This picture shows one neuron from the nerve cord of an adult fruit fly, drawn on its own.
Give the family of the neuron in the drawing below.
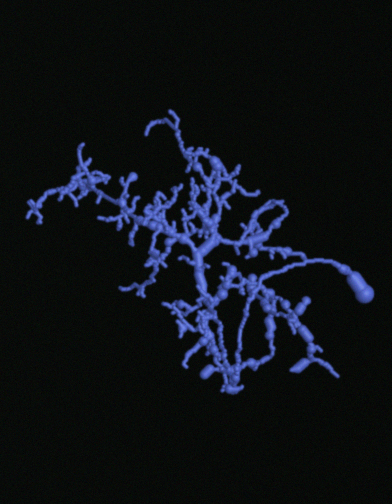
hemilineage 20A.22A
